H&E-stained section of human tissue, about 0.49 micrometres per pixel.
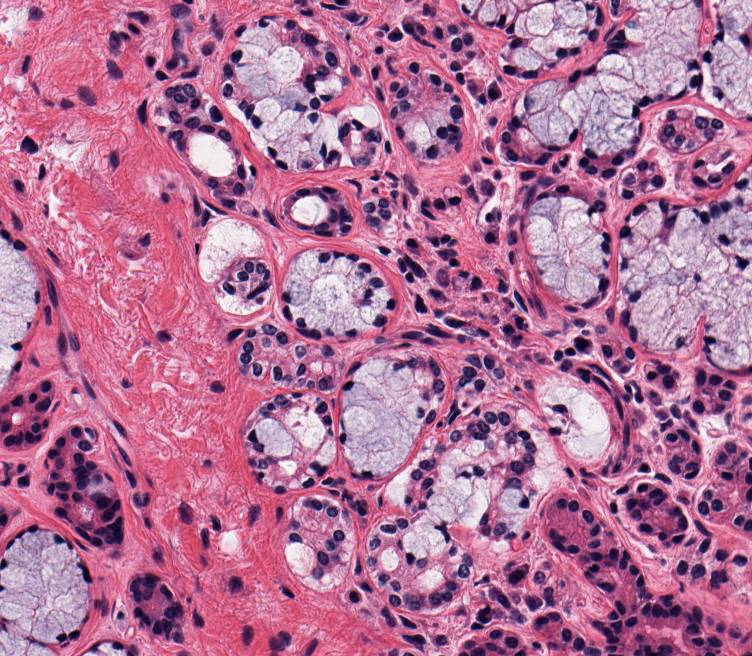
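Minor salivary gland: rounded acini crowd closely across the centre and right, with a broad band of dense pink fibrous stroma along the left. Look at the cells of most acini: pale grey-blue, foamy cytoplasm, with small dark nuclei flattened against each acinus's outer edge.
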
